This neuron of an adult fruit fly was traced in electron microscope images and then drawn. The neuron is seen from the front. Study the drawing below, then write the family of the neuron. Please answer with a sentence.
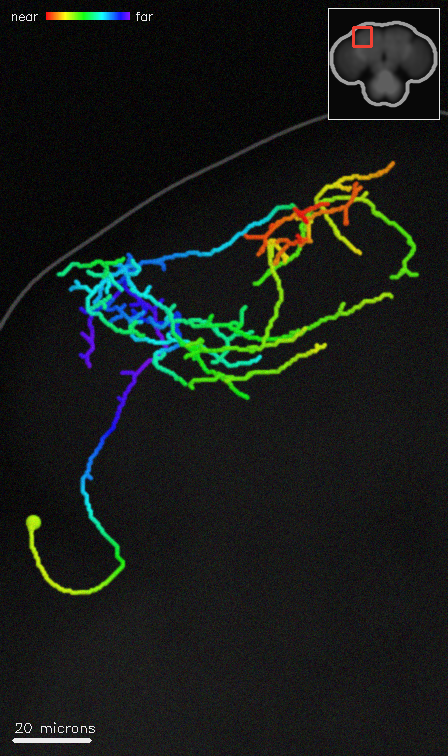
The family is hemilineage LHa3.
